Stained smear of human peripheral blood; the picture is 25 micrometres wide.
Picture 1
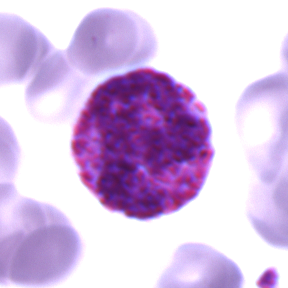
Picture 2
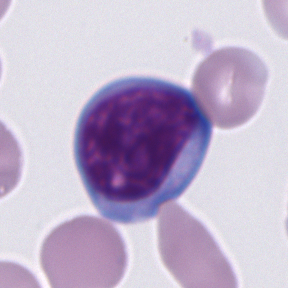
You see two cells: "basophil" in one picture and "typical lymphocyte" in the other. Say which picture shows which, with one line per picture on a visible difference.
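Picture 1 shows a basophil: Coarse dark purple granules fill the whole cell.
Picture 2 shows a typical lymphocyte: No granules are visible in the cytoplasm.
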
